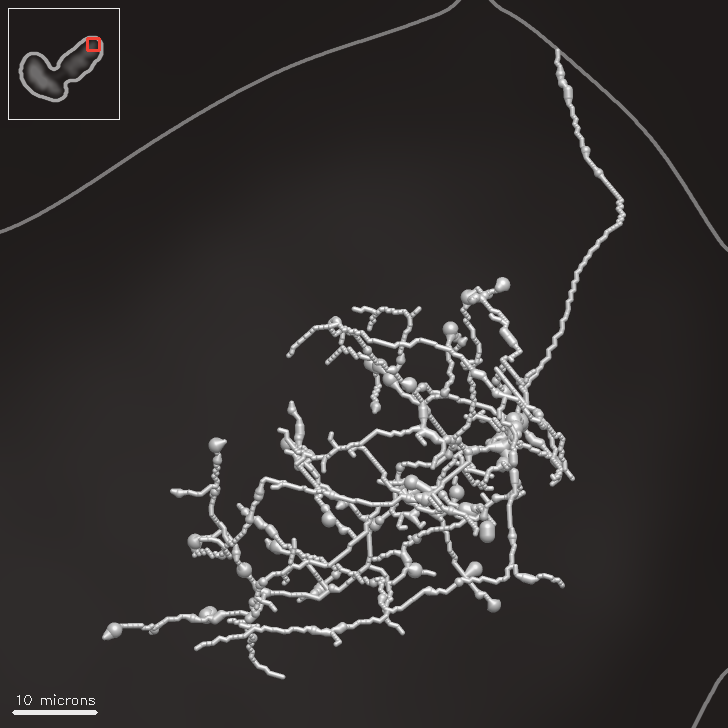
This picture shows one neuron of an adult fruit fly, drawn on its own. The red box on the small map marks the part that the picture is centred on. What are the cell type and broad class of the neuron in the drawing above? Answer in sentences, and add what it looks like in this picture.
Its cell type is INXXX446. It is a nerve-cord intrinsic neuron. It is in the nerve cord and does not reach the brain. By the scale bar it is about 80 microns tall in this view. Dozens of branch ends can be seen.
